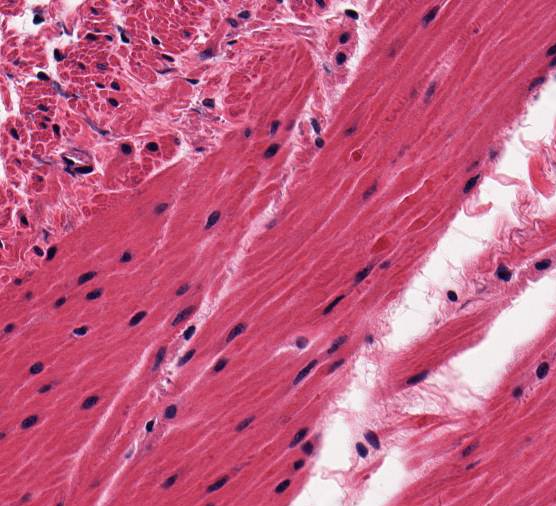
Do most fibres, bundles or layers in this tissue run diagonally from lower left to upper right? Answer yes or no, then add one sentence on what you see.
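Yes. Most of the field is muscle fibres cut lengthwise that run diagonally from lower left to upper right.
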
